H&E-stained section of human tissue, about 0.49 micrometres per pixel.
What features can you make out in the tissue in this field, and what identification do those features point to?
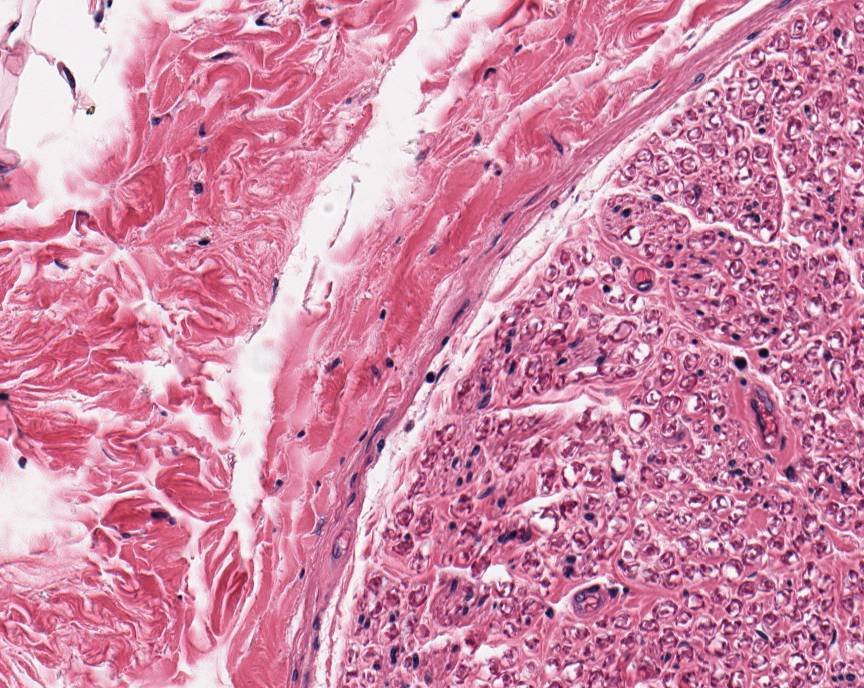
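A rounded mass of tightly packed small round profiles fills the right half of the field, and dense pink connective tissue fills the left half. Each profile has a central pink core within a pale clear ring, as in nerve fibres cut across. Thin pink partitions divide the profiles into smaller groups. Small dark, mostly elongated nuclei are scattered between them. The tissue is tibial nerve.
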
